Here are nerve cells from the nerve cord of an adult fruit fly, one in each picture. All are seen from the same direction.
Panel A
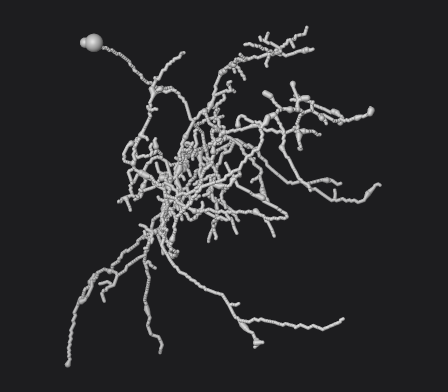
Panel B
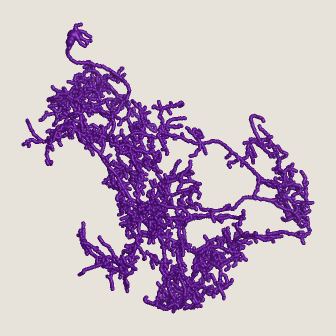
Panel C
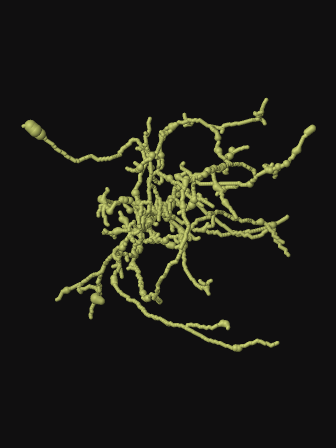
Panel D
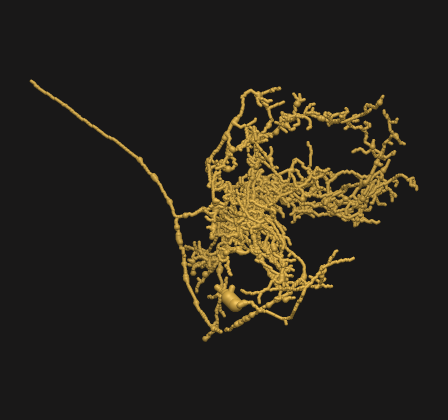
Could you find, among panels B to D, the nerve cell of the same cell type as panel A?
Panel C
